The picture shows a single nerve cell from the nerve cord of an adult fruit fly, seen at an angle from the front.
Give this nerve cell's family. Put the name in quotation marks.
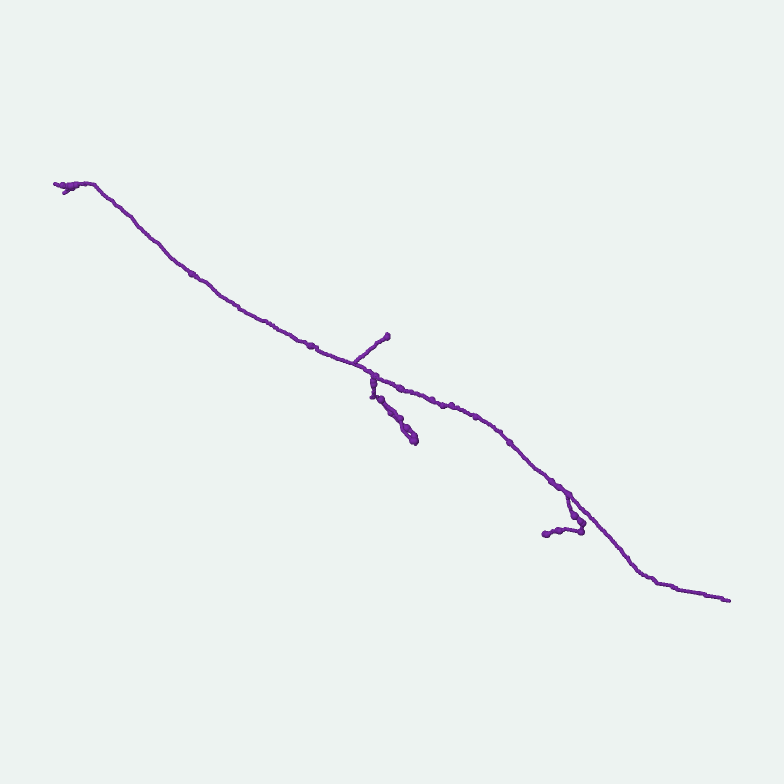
"hemilineage DM6_central2"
